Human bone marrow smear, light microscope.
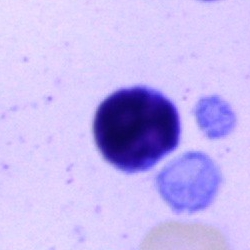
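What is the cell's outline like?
Round and smooth.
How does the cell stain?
Dense, dark purple throughout, with only faint paler patches inside.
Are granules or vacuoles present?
No discrete granules and no clear vacuoles are visible.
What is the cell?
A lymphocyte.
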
